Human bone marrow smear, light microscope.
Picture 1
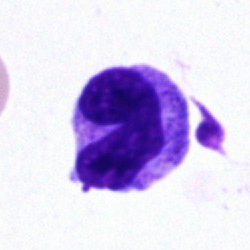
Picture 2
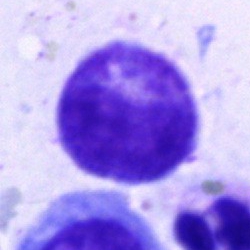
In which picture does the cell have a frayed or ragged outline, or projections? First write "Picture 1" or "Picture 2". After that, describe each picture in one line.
Picture 1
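Picture 1: The cell outline is roughly round with small knobby bulges along the lower left edge.
Picture 2: The cell has a round, smooth outline.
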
